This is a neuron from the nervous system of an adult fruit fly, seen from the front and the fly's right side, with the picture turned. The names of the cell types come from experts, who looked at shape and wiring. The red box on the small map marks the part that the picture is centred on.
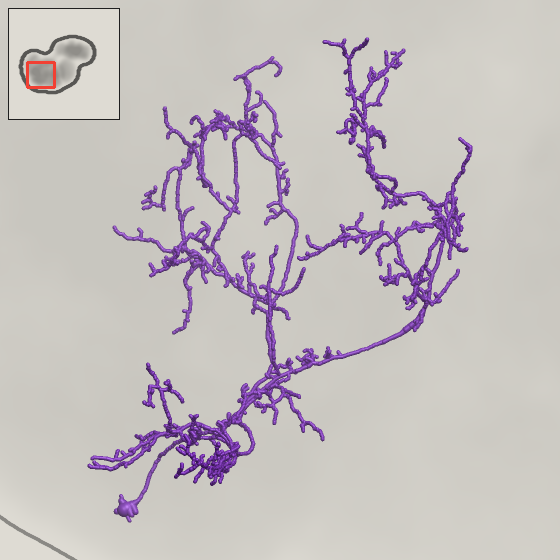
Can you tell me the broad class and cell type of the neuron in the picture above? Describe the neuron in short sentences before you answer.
The cell body is at the lower left of the picture. The picture shows more than a hundred branch ends. It is a central-brain intrinsic neuron. Its cell type is PLP246.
